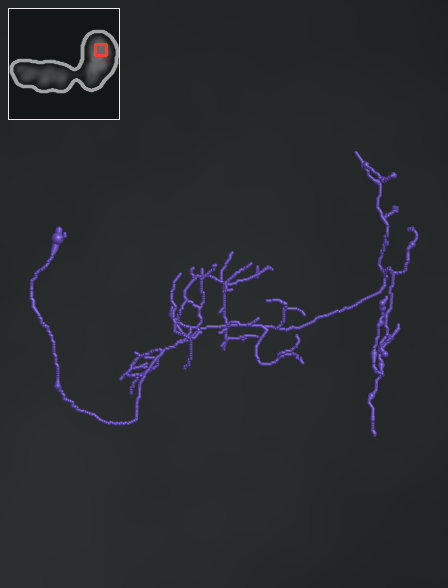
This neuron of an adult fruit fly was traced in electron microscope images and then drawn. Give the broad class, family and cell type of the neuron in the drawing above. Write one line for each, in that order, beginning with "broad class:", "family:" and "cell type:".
broad class: central-brain intrinsic neuron
family: class CX
cell type: FS1A_b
